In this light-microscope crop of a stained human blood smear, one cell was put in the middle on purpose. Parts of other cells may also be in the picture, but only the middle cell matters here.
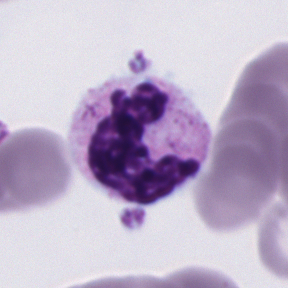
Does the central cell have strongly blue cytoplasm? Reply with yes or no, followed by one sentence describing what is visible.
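No. The cytoplasm is pale pink.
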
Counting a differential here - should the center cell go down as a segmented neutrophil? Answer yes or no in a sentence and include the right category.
Yes, it is a segmented neutrophil that occupies the centre of the crop.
